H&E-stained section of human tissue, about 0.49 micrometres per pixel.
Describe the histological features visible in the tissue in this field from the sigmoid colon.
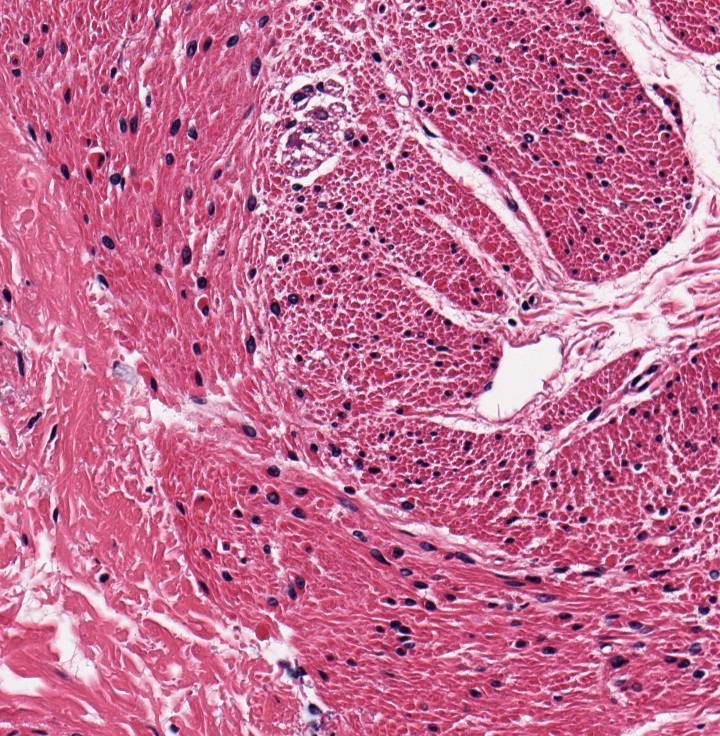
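Smooth muscle bundles run lengthwise at left and bottom, crosswise at upper right. Lengthwise, nuclei are elongated, cigar-shaped and parallel to the fibres. Where cut across, they are small round dots among the fibres. Thin septa of pale, loose connective tissue separate the upper-right bundles.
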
